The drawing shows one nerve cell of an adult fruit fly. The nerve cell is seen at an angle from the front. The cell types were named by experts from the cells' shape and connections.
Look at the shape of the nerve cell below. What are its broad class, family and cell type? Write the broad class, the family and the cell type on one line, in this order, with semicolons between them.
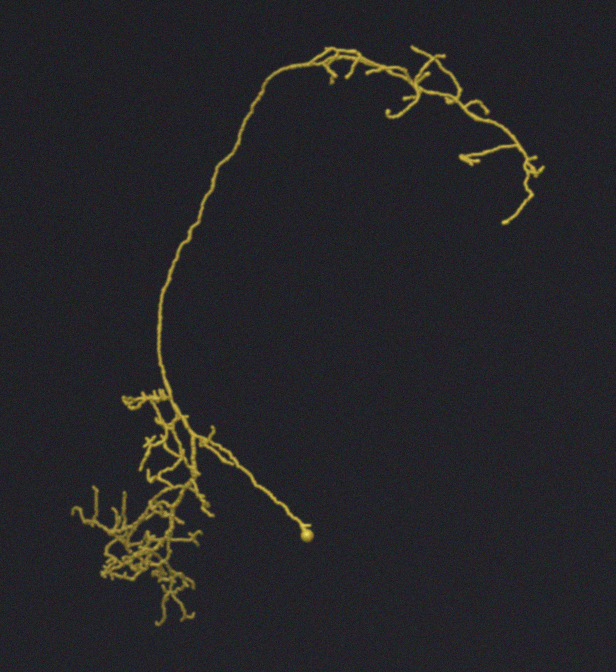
central-brain intrinsic neuron; hemilineage ALlv1; VP2+Z_lvPN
